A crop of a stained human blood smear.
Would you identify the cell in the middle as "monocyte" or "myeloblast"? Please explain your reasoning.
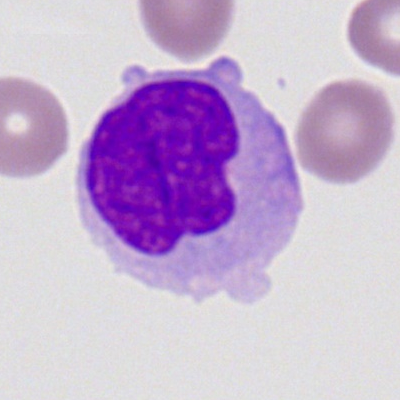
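Monocyte, not myeloblast. In the picture, the nucleus is indented on its right side, giving it a kidney-like shape, and it lies off-centre toward the left of the cell. Its chromatin is dark purple, with a mottled, clumped pattern of lighter patches. Small rounded blebs bulge from the top edge of the cell.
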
